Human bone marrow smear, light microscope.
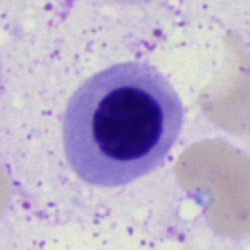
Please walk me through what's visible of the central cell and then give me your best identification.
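Taking each feature in turn, the outline is round and smooth. Next, the nucleus sits slightly off-centre toward the upper right, so the rim of cytoplasm is wider on the lower left. Its chromatin is dense and dark purple throughout. The cytoplasm forms a moderate rim of pale lilac-blue. Last comes the name: erythroblast.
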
